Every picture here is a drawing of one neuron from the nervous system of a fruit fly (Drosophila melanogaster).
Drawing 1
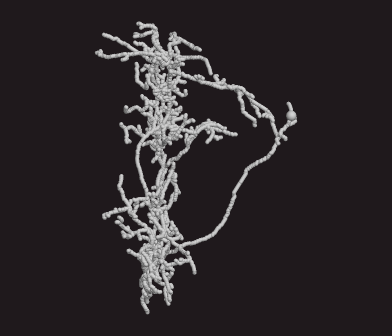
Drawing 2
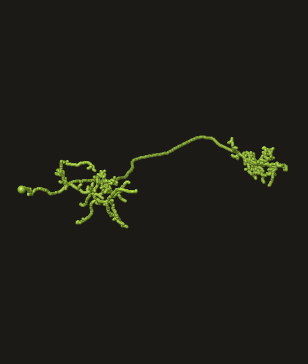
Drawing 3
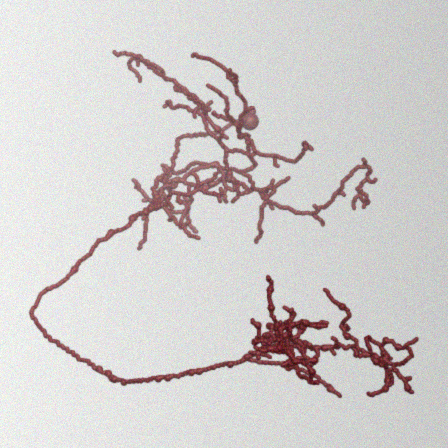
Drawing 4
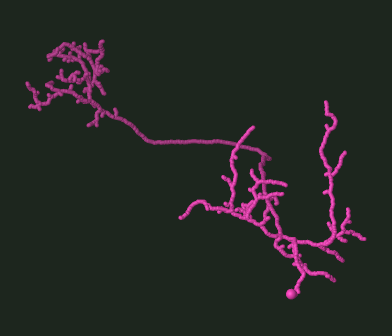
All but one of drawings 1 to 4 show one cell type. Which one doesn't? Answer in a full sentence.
The neuron in drawing 1 is of another cell type than the rest.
